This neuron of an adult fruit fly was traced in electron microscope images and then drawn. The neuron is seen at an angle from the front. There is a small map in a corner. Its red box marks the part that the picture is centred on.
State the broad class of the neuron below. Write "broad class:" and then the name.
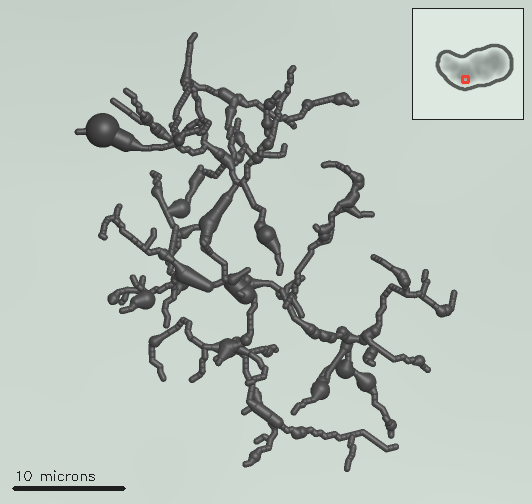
broad class: optic-lobe intrinsic neuron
